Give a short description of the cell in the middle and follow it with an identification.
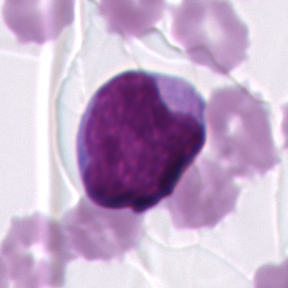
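The nucleus shows a shallow notch on its upper right side. Most of the visible cytoplasm forms a crescent at the upper right of the cell. Neither granules nor vacuoles can be seen in the cytoplasm. This cell is a myeloblast.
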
